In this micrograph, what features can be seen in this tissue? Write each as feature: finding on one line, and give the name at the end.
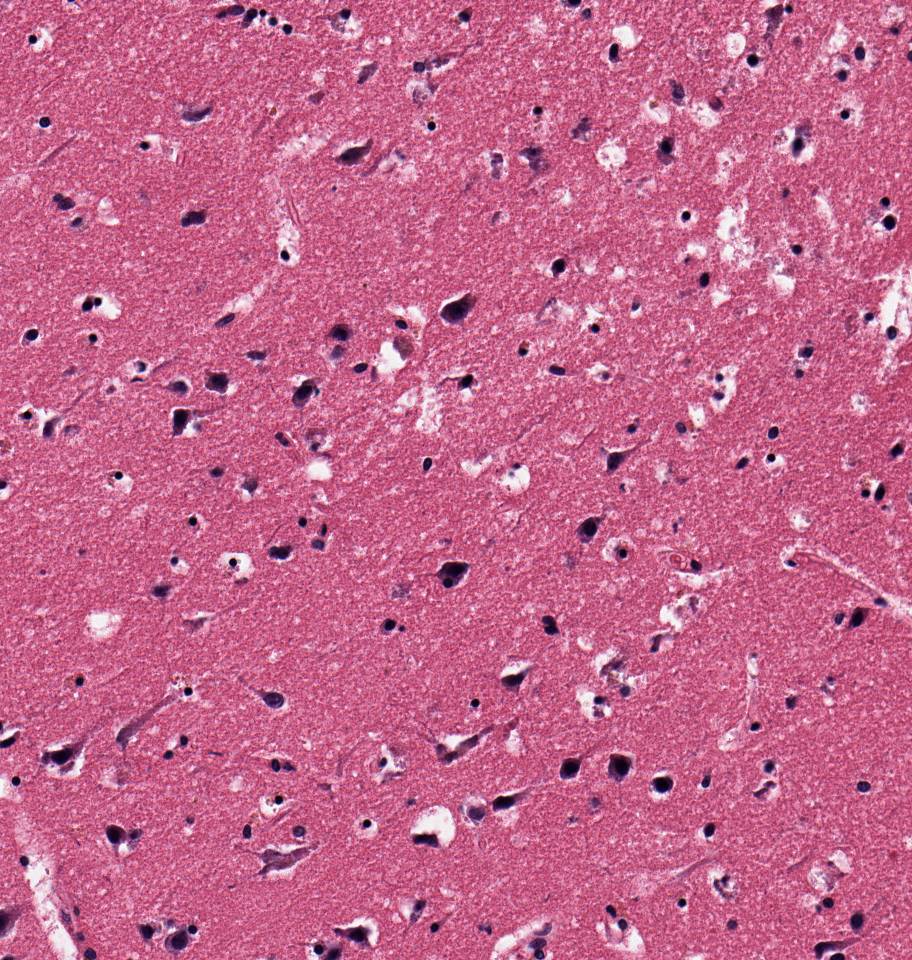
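Background: finely granular pink matrix, cells spread fairly evenly
Neurons: scattered, dark, angular triangular bodies, some with one tapering process
Glial nuclei: small, round, dark, the most numerous cells
Vessel: narrow pale track crossing the lower left corner diagonally
Name: cerebral cortex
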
